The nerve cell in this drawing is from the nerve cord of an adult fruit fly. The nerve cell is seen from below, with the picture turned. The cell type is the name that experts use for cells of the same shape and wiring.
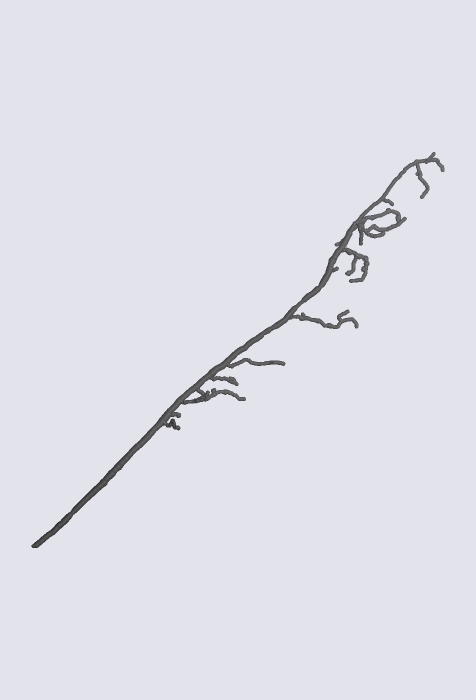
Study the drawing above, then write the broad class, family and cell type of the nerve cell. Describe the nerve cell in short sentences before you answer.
The drawing shows no cell body. As drawn here it is about as wide as it is tall. It is a descending neuron. Its family is hemilineage WEDd1. It is of cell type DNa15.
